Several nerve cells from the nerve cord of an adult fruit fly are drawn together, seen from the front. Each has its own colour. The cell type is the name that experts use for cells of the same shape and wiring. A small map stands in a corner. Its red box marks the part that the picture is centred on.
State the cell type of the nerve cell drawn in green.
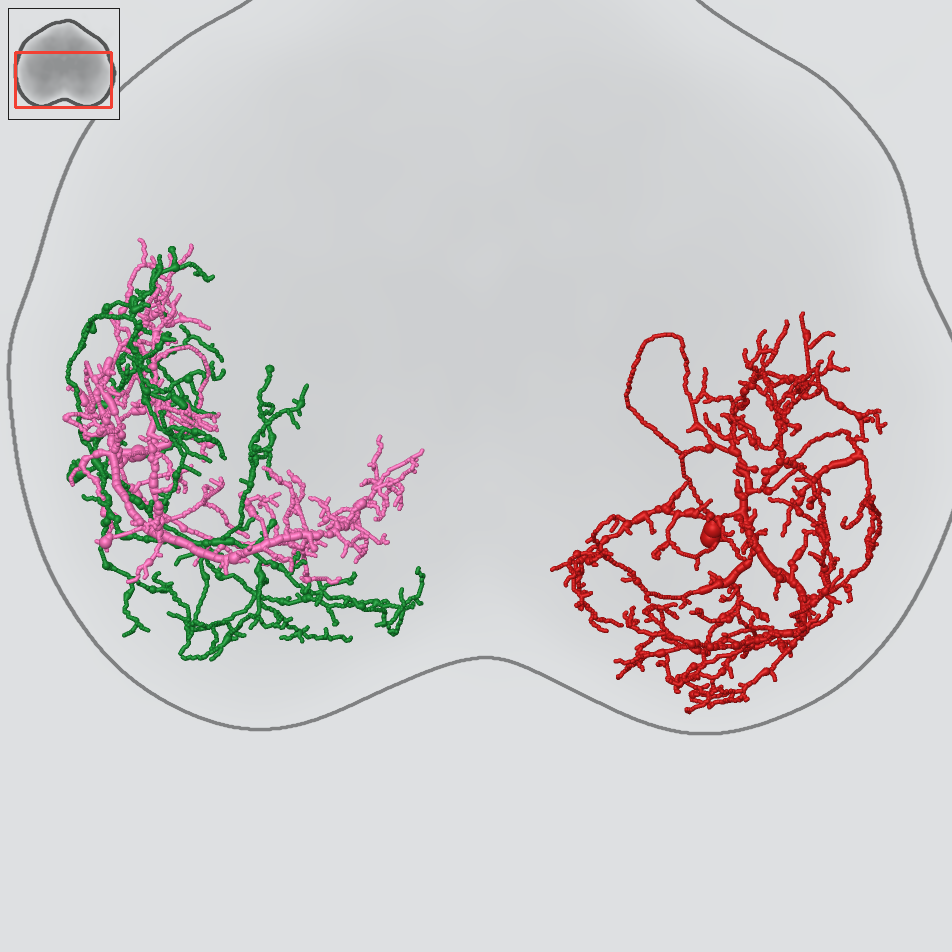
IN03A073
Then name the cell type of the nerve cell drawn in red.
IN03A038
